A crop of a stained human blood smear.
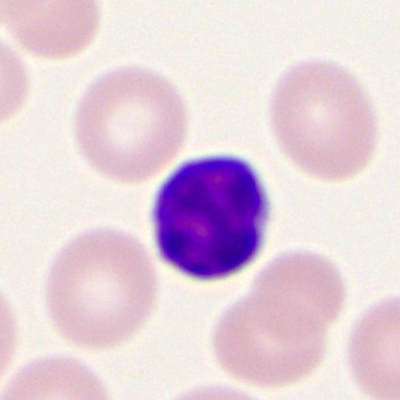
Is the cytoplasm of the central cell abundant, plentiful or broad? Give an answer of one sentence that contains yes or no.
No, most of the cell is taken up by its nucleus.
